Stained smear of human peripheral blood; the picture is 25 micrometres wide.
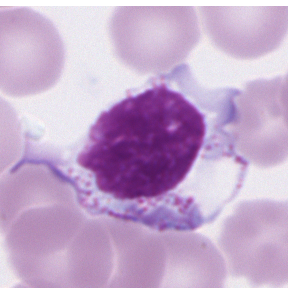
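Large granular lymphocyte, the nucleated cell at the centre of a stained peripheral blood smear. Nucleus a single oval mass, about 11 by 9 micrometres, without lobes or a deep indentation. Cytoplasm abundant, mostly below and to the right of the nucleus, very pale and nearly colourless, with a faint blue tint at its edges. Cell edges pressed closely against several surrounding red cells.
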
